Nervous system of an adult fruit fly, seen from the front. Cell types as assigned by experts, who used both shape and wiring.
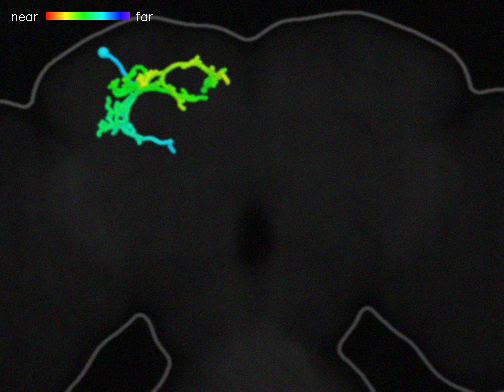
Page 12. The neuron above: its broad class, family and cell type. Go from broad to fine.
central-brain intrinsic neuron; hemilineage VLPd&p1_posterior; SMP248_c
